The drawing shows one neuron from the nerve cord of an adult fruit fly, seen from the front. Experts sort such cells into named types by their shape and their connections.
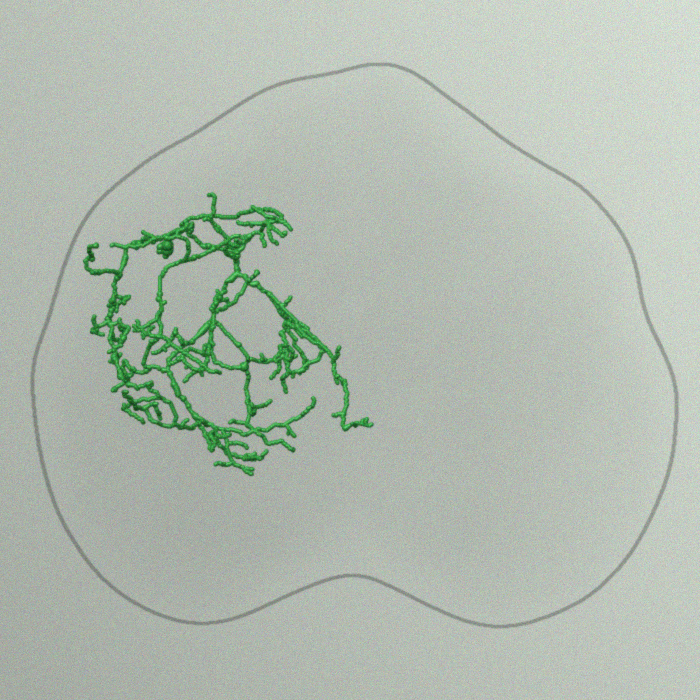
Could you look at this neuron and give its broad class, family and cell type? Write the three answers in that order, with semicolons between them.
nerve-cord intrinsic neuron; hemilineage 03A; IN03A068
